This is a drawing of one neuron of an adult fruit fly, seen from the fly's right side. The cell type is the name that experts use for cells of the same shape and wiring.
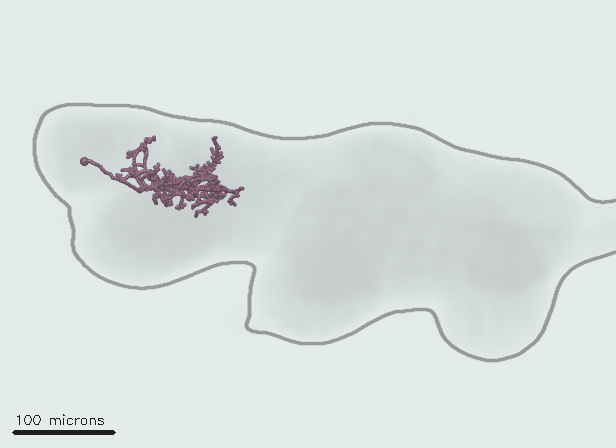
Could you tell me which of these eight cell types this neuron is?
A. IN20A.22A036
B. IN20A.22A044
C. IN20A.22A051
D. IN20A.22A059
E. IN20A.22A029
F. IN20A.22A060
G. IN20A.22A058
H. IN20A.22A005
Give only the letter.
B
